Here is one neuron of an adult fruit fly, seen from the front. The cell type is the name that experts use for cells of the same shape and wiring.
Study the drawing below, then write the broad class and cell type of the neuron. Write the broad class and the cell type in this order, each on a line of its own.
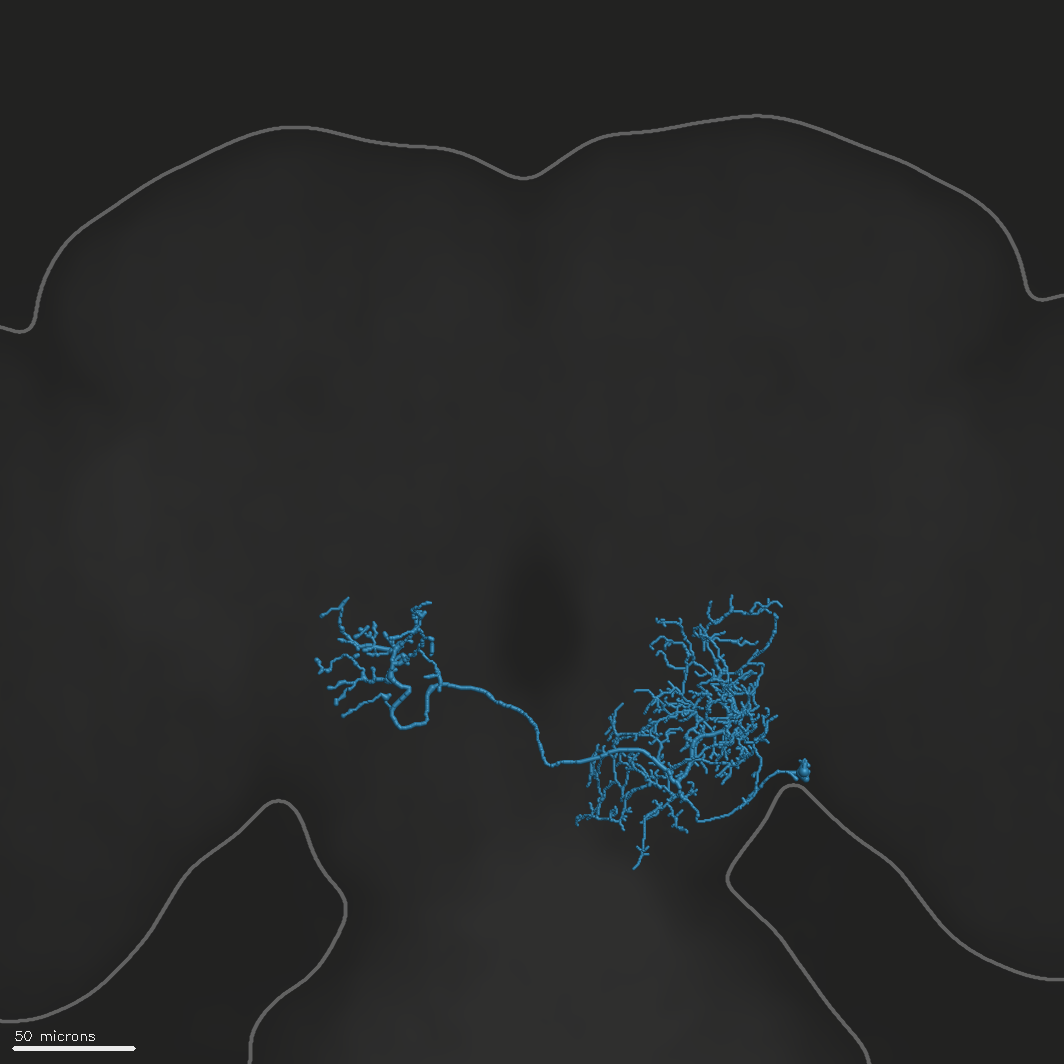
central-brain intrinsic neuron
GNG285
